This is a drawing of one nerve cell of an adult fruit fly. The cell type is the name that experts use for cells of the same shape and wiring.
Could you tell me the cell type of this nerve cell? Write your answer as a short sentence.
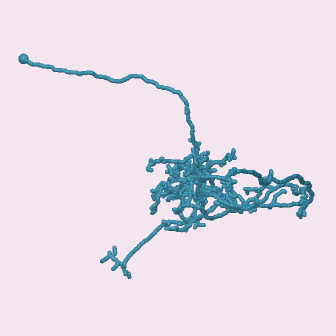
The cell type is pC1_5b.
